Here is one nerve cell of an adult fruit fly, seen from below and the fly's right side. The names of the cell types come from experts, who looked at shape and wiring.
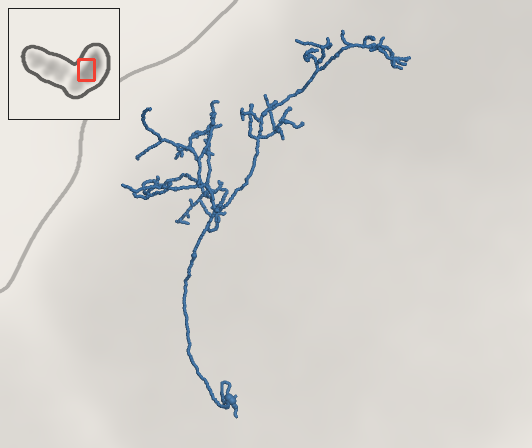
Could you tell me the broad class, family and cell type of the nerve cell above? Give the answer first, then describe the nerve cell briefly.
It is a central-brain intrinsic neuron. The family is hemilineage SLPal3_and_SLPal4_dorsal. It is of cell type SLP183. The cell body is at the bottom of the picture. Dozens of branch ends can be seen.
